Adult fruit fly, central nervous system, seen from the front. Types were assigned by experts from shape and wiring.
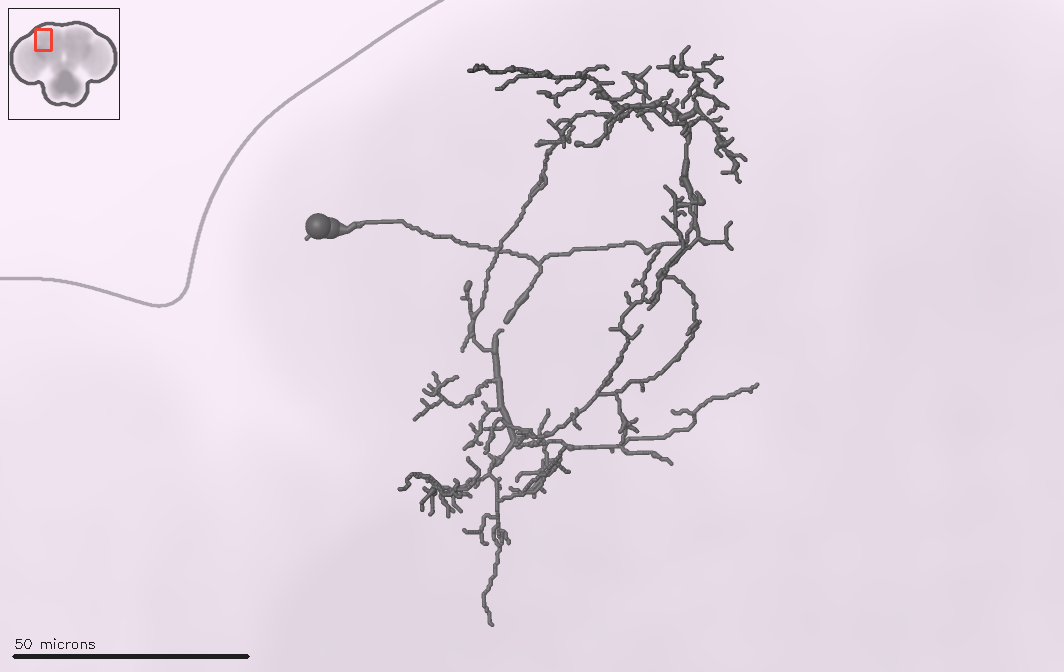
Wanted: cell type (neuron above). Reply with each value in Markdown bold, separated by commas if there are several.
**SLP360_b**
